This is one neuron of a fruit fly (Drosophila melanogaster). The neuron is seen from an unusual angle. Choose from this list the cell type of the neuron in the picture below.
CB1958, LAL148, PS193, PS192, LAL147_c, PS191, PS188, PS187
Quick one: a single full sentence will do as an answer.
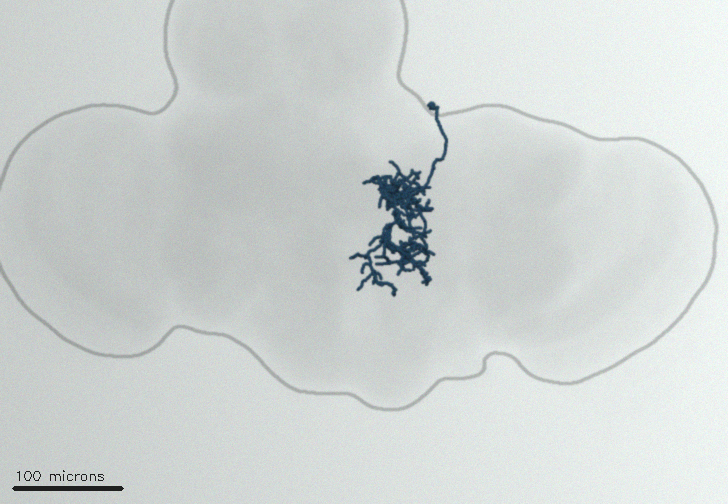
Regarding its cell type, the neuron is PS187.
